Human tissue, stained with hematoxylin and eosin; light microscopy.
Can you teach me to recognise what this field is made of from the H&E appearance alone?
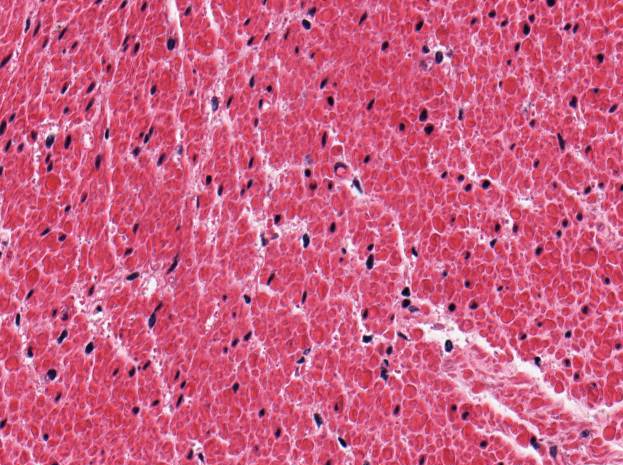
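The answer is smooth muscle. Point one: most fibres are cut across, as small rounded or polygonal profiles. Point two: the cytoplasm stains a strong, even pink. Point three: small dark oval nuclei lie singly, evenly scattered.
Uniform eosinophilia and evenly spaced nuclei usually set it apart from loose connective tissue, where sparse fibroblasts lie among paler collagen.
Finally, no fat cells appear.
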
